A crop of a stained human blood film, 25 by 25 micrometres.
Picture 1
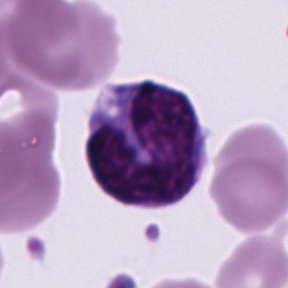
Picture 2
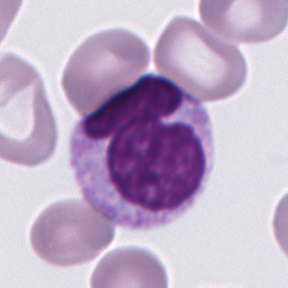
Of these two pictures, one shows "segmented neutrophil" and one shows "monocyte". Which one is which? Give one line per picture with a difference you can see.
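The cell in picture 1 is a monocyte. The cytoplasm shows no distinct granules.
The cell in picture 2 is a segmented neutrophil. The cytoplasm holds many fine, dust-like violet granules.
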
